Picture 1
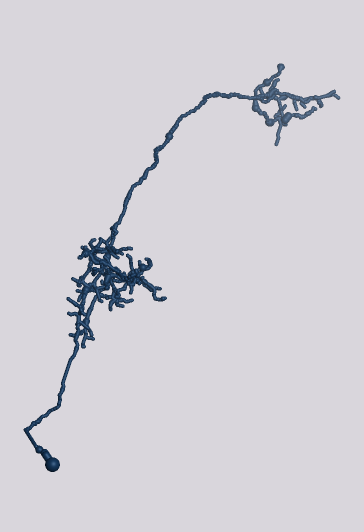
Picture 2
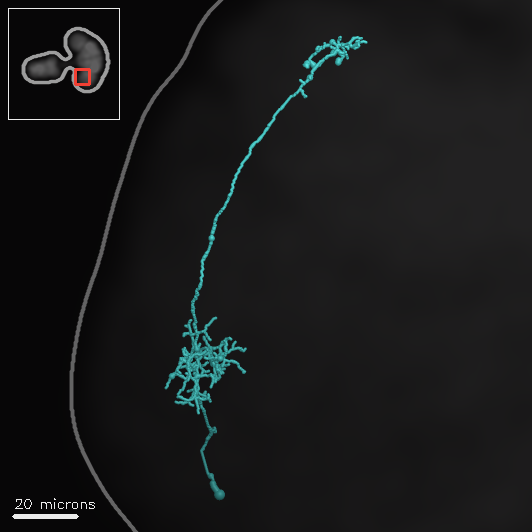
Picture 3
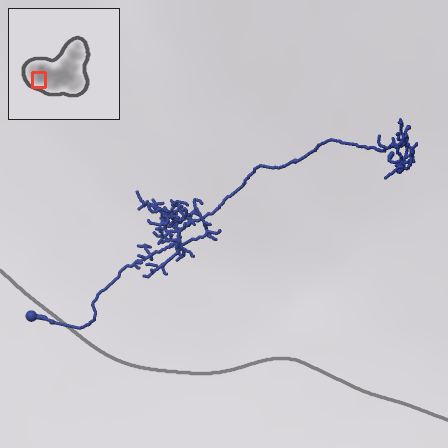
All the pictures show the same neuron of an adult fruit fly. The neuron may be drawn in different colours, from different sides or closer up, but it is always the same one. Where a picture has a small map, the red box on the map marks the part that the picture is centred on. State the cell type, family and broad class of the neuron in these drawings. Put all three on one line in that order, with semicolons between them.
Tm40; Tm; optic-lobe intrinsic neuron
